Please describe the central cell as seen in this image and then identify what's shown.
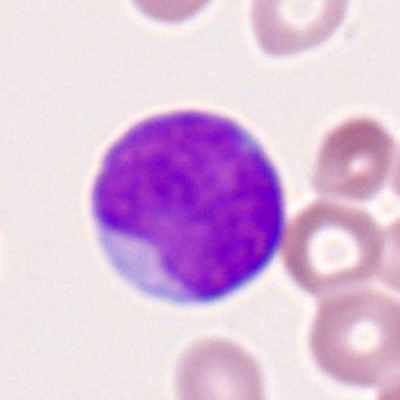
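Most of the cell is taken up by the nucleus. Around it, the cytoplasm is pale blue. Neither granules nor vacuoles appear in the cytoplasm. It is a myeloblast.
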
